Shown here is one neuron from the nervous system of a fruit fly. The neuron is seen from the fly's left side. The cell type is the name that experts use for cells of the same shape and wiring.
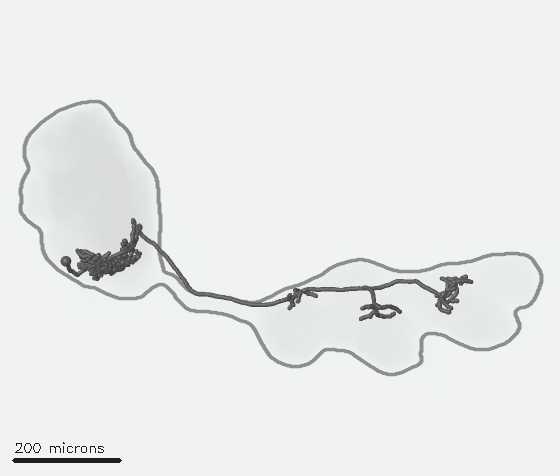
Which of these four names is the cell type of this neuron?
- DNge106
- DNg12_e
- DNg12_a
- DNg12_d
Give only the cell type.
DNge106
